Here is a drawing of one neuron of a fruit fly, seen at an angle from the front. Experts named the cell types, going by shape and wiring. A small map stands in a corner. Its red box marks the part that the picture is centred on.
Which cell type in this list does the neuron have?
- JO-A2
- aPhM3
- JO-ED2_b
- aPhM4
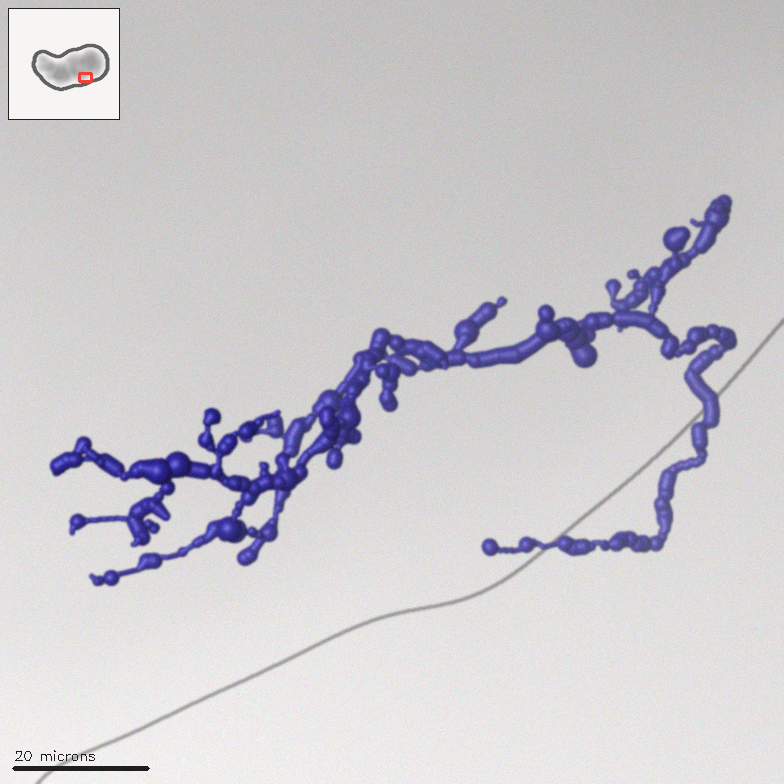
aPhM4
